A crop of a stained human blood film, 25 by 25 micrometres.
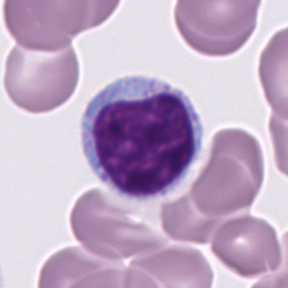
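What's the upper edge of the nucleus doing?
It has a shallow indentation.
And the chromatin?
Dark purple and coarsely clumped.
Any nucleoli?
None that you can see.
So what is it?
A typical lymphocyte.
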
